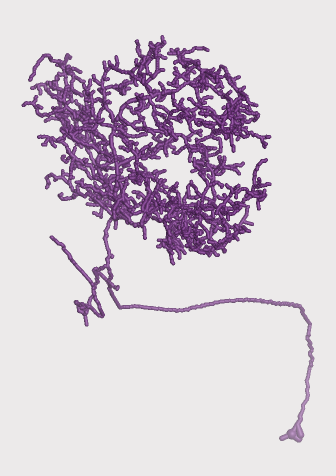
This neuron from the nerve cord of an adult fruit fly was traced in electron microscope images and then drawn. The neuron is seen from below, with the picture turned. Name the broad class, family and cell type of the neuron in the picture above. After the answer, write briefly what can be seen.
Its broad class is nerve-cord intrinsic neuron. Its family is hemilineage 23B. It is of cell type IN23B014. The picture shows more than a hundred branch ends. As drawn here it is taller than it is wide.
